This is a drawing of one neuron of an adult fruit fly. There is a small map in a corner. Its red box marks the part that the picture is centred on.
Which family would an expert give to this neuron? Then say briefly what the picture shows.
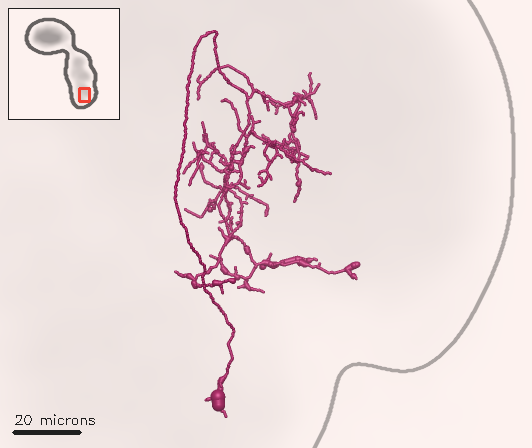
The family is hemilineage 21A. Its broad class is nerve-cord intrinsic neuron. The cell body is at the bottom of the picture. By the scale bar it is about 120 microns tall in this view. The picture shows dozens of branch ends.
